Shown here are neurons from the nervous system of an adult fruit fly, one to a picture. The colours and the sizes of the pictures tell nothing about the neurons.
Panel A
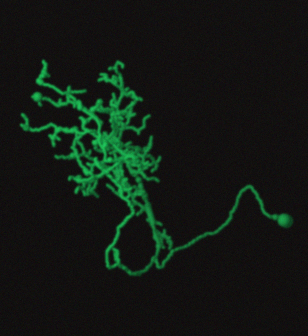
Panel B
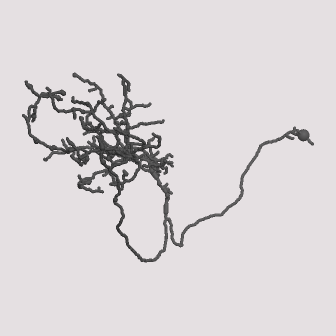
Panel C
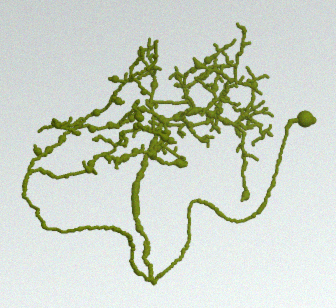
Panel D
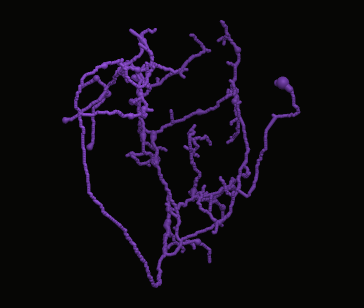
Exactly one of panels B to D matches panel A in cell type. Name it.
Panel B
